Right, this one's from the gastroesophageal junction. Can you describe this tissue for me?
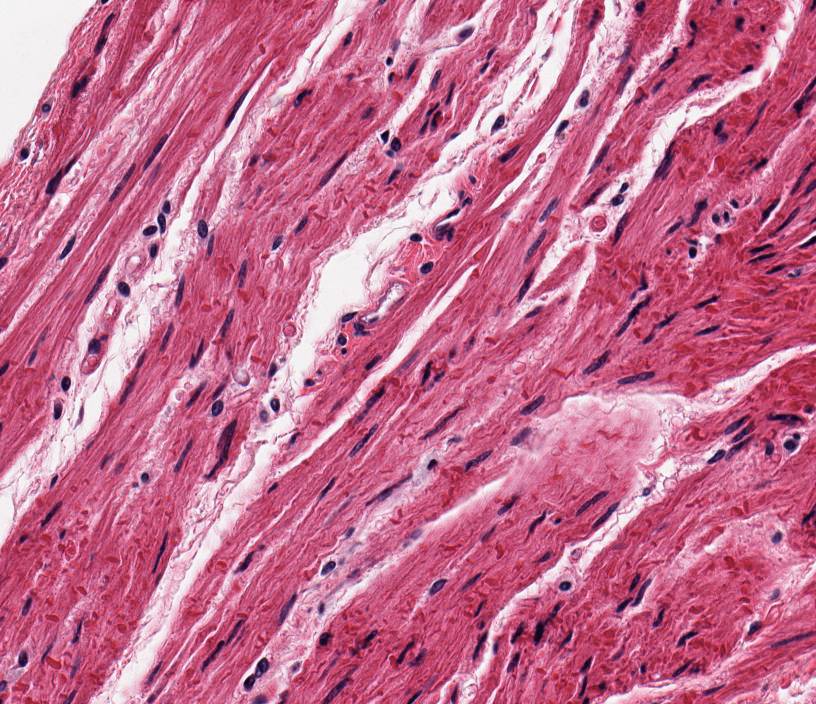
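Long parallel bundles of fibres, running diagonally from lower left to upper right. Fibre cytoplasm deeply pink, finely fibrillar. Nuclei within bundles elongated, dark, lying parallel to the fibres. Paler, smudgy pink patch just right of field centre.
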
